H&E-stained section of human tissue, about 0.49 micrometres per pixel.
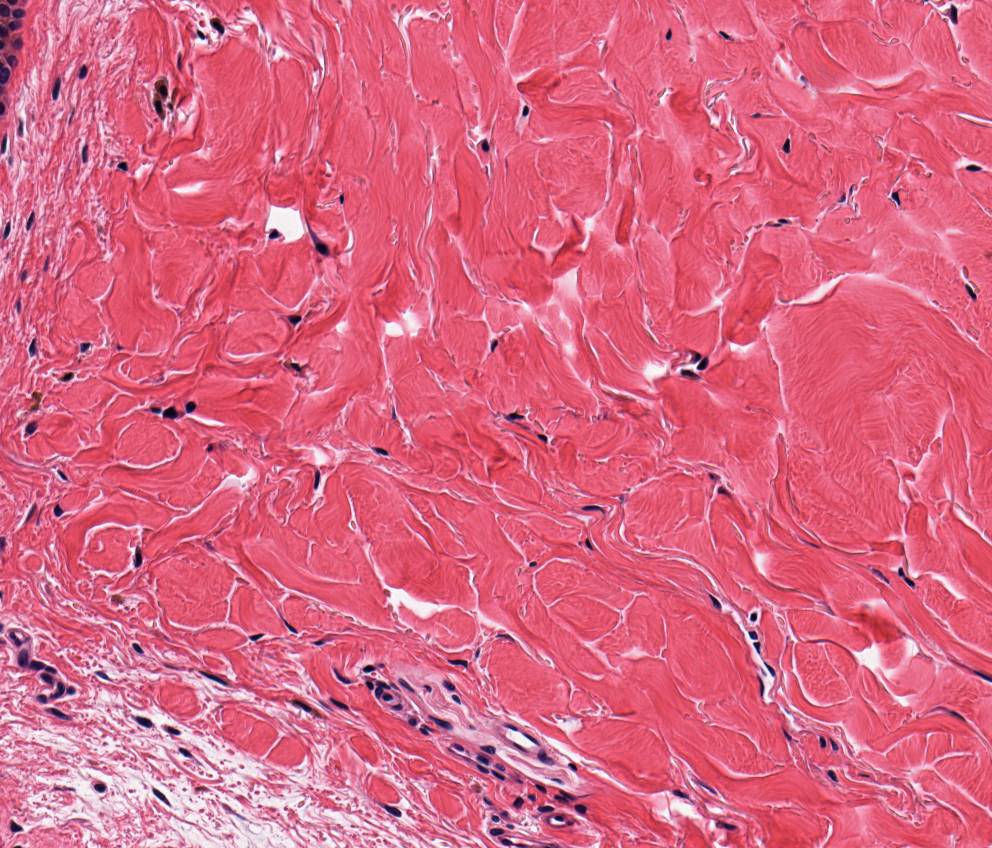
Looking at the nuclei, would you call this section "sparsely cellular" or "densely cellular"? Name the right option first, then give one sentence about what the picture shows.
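Sparsely cellular. Sparse small, dark, elongated nuclei lie singly between the collagen bundles.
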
